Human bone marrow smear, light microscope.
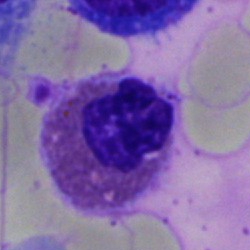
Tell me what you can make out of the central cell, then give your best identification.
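The nucleus has an irregular, folded outline with indentations and lies off-centre, toward the upper right of the cell. Its chromatin is dense, clumped and dark purple. The cytoplasm is abundant and pinkish-lilac. The cell is an eosinophil.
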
